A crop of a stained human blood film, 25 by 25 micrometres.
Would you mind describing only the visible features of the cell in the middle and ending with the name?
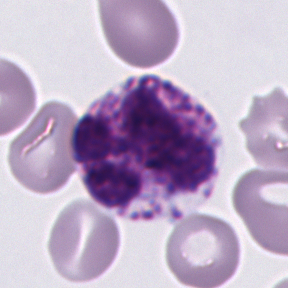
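The outline is roughly round. The nucleus looks divided into several lobes, with granules lying over it and partly hiding its outline. Pale cytoplasm shows most clearly in the lower part of the cell. The cell is a basophil.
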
